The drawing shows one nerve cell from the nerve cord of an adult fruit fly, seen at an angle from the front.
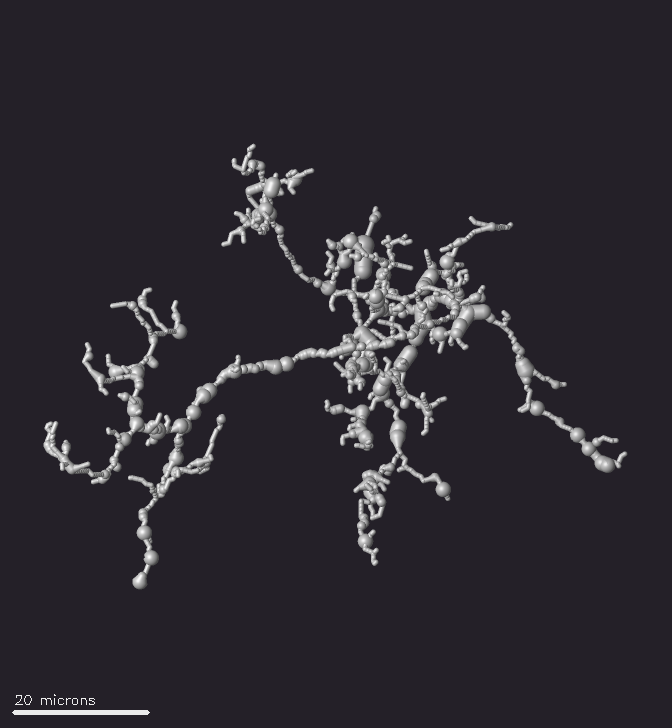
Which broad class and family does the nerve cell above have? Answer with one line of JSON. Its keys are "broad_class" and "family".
{"broad_class": "nerve-cord intrinsic neuron", "family": "hemilineage 21A"}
